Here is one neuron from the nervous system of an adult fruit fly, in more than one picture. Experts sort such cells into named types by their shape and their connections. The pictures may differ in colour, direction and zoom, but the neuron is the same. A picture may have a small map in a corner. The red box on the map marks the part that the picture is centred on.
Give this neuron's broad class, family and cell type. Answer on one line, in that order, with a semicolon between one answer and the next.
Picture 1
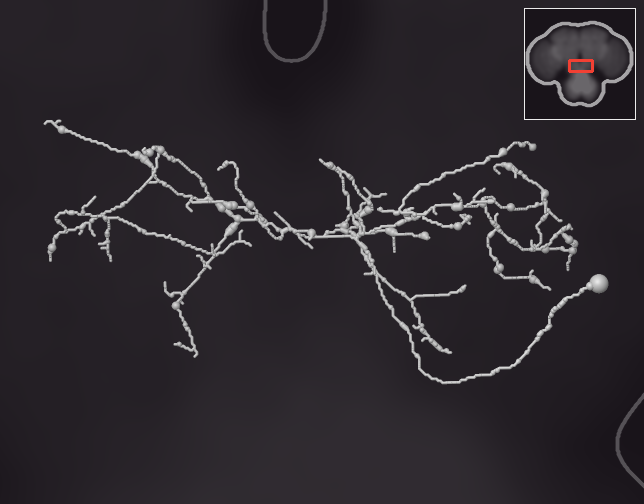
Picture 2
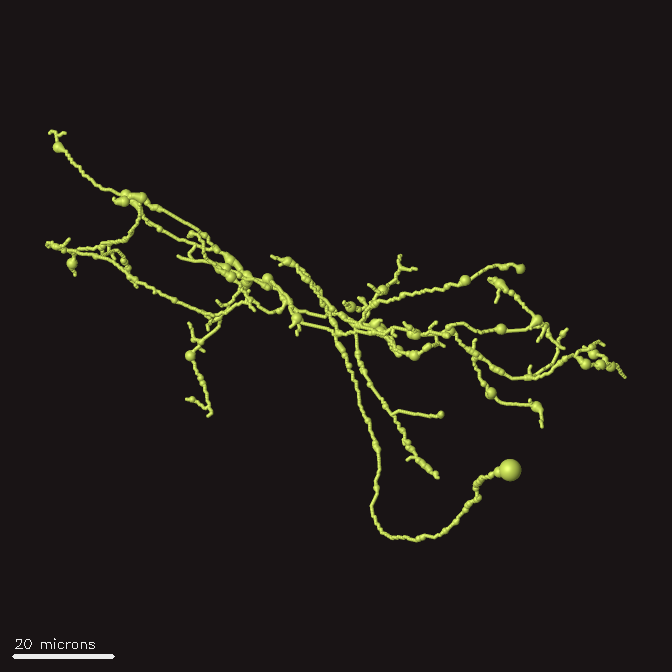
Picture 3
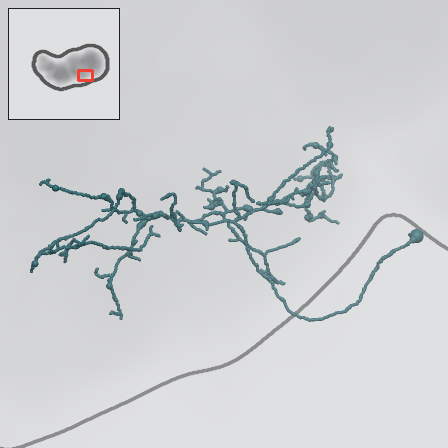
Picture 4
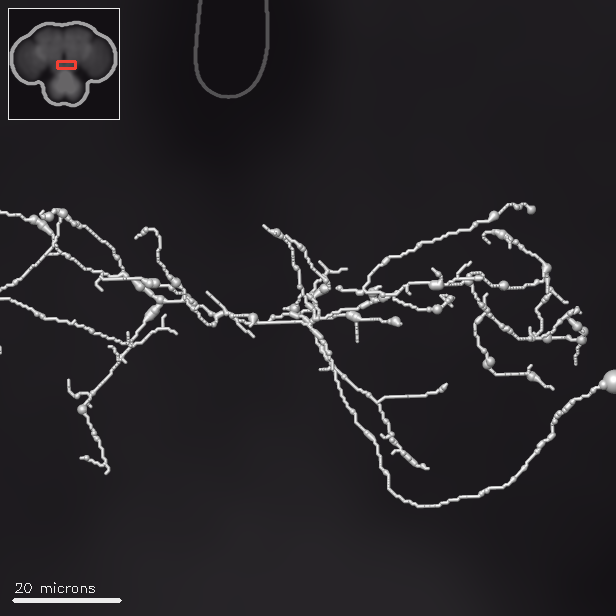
central-brain intrinsic neuron; hemilineage TRdm; GNG275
